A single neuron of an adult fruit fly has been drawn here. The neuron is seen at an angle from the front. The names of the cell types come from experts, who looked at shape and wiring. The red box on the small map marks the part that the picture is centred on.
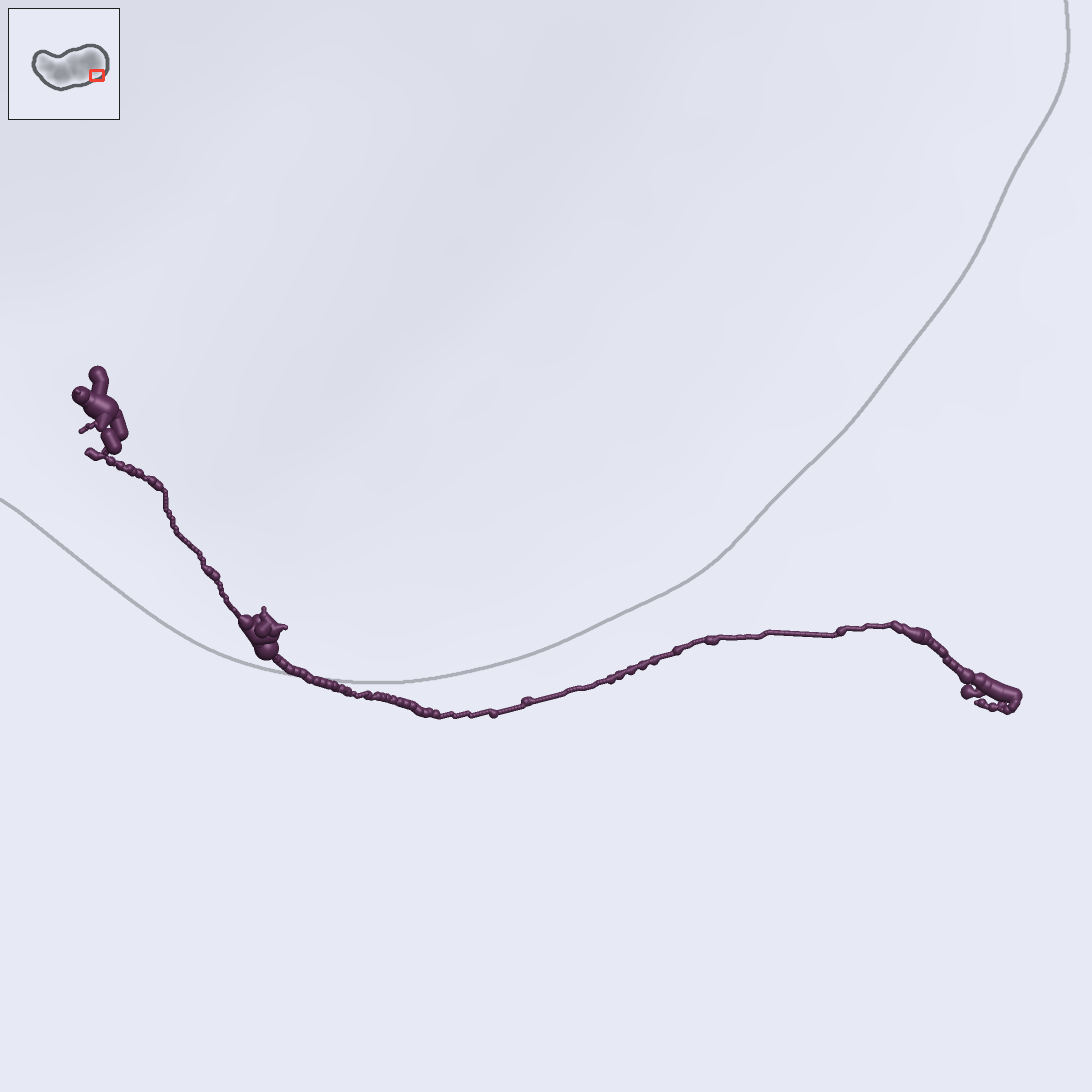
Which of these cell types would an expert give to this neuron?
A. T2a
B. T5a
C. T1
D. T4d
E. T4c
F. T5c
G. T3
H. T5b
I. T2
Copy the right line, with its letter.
C. T1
